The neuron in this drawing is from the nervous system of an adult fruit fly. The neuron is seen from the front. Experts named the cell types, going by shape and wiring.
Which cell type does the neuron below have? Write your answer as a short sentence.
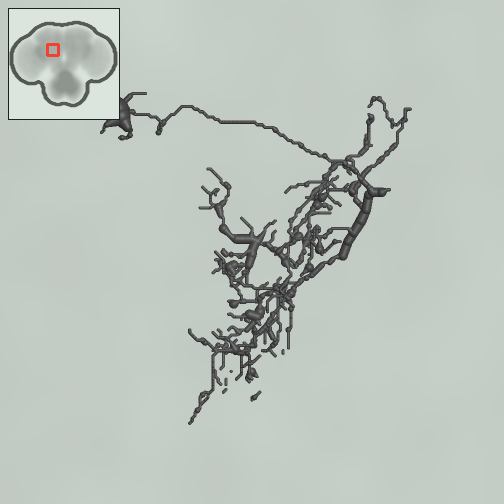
The cell type is PS085.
